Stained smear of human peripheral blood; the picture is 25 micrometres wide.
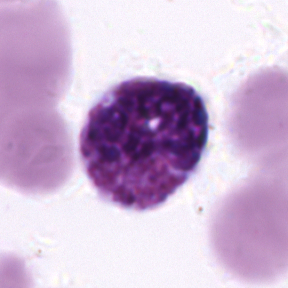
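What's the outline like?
Roughly round, with a slightly bumpy edge.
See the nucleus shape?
Not really, the granules lie over it.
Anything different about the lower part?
It's paler and more pinkish than the upper part.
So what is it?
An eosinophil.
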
